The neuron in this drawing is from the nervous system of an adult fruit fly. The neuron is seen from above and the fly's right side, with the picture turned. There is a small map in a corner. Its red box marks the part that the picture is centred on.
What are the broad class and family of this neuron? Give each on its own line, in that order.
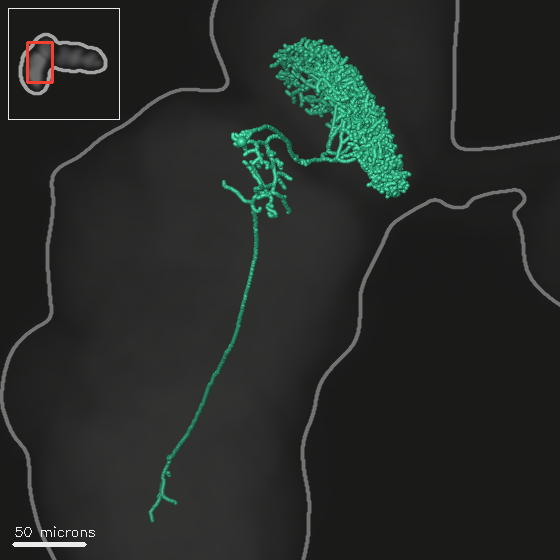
visual projection neuron
hemilineage VLPl2_lateral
